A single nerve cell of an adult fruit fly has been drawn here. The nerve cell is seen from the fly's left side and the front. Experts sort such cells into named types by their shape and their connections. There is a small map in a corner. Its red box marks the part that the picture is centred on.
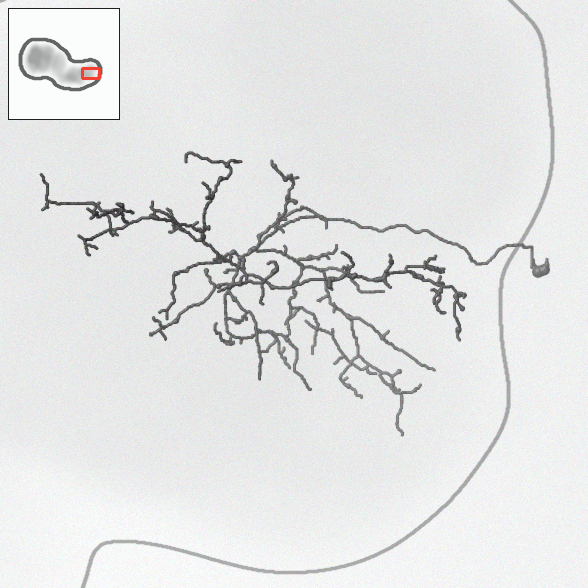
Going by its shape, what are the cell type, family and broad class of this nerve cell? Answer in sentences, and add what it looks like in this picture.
It is of cell type IN21A051. Its family is hemilineage 21A. It is a nerve-cord intrinsic neuron. Its cell body lies on the right of the picture. Dozens of branch ends can be seen.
